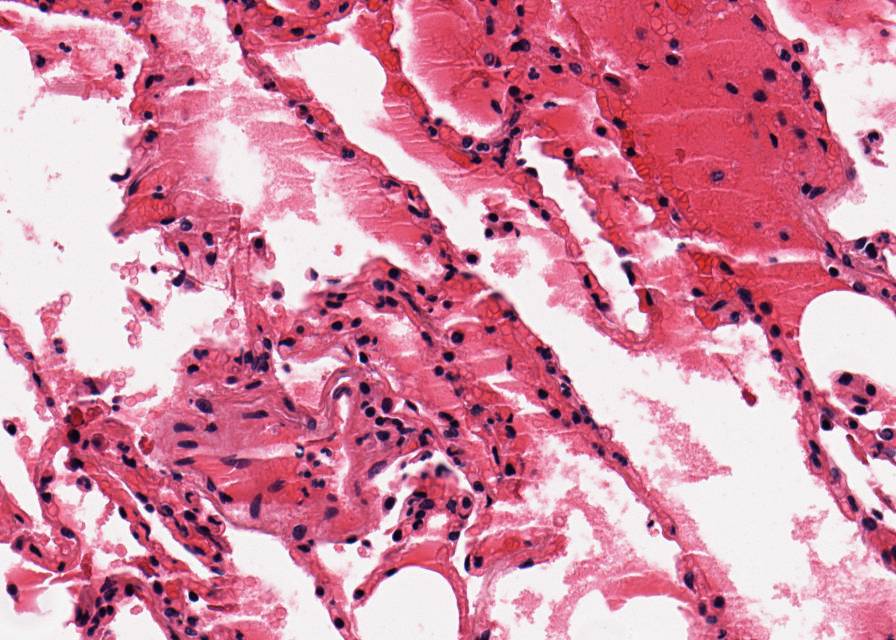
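Lung: thin branching septa outline irregular spaces everywhere, many angled upper left to lower right. Upper right: a large space packed with red blood cells. Septal nuclei look small, dark, oval to elongated, with little cytoplasm; septa seem broadest and most crowded at lower left centre.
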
